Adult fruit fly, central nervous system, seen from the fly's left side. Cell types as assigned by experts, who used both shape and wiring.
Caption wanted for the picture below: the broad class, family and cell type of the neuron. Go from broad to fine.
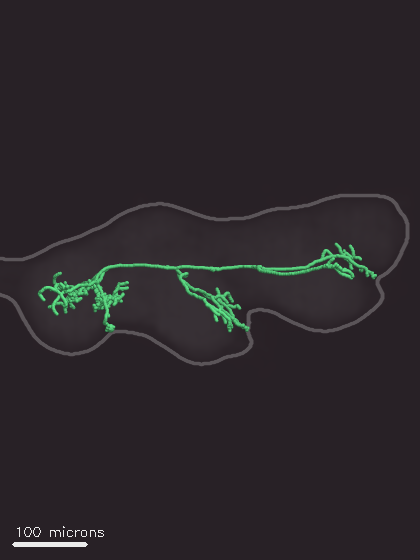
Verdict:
nerve-cord intrinsic neuron; hemilineage 06B; IN06B028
